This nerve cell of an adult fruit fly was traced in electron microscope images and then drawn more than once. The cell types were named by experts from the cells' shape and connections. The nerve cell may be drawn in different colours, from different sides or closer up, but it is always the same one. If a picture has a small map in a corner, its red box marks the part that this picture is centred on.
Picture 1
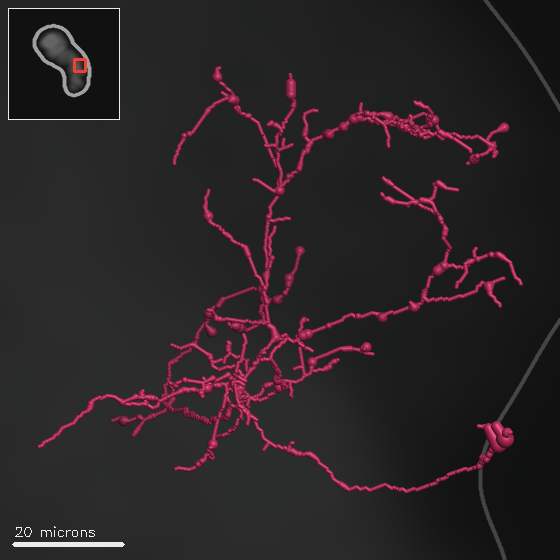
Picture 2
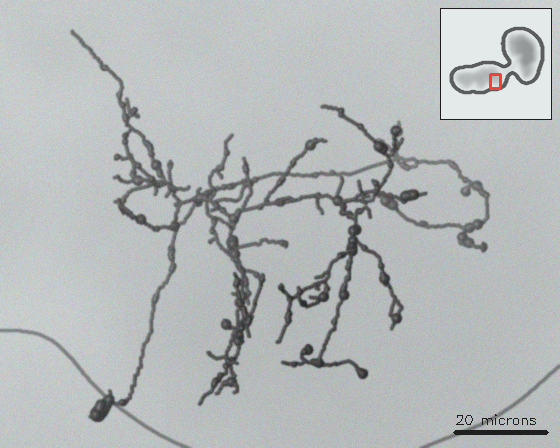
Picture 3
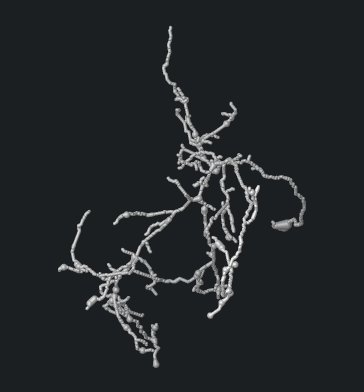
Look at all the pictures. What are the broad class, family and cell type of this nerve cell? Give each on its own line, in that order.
nerve-cord intrinsic neuron
hemilineage 04B
IN04B115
